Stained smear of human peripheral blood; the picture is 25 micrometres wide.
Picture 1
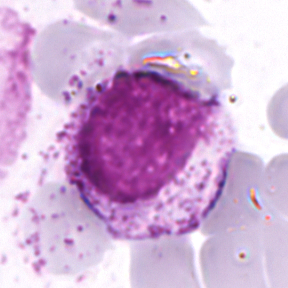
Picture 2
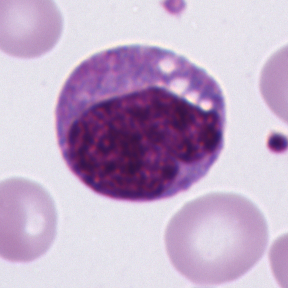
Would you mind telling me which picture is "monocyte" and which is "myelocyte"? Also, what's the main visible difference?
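Picture 1: myelocyte. Picture 2: monocyte. Both outlines round; the monocyte's also smooth. Myelocyte: many dark purple granules in the cytoplasm, pale pinkish-lilac between them; loose dark purple granules also outside the cell, mainly to its left.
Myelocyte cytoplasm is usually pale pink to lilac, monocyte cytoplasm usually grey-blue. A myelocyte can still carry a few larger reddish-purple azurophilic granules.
Myelocyte chromatin: deep purple-magenta with small paler spots.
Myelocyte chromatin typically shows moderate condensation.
Monocyte: fine pinkish-purple granules in the cytoplasm; a row of small clear vacuoles along the upper right edge of the nucleus.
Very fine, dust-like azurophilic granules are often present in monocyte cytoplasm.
Monocyte nucleus notched on its lower right side, about 14 by 9 micrometres, lying toward the bottom of the cell and filling about 60% of its area.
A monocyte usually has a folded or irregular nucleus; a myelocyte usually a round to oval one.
Monocyte about 15 micrometres across.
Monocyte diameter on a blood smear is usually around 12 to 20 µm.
Small dark platelet just right of the monocyte.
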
